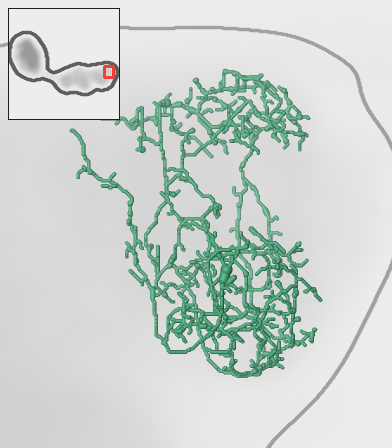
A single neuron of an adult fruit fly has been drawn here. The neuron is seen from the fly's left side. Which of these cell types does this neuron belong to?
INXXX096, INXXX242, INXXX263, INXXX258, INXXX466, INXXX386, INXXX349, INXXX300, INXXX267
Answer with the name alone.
INXXX263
